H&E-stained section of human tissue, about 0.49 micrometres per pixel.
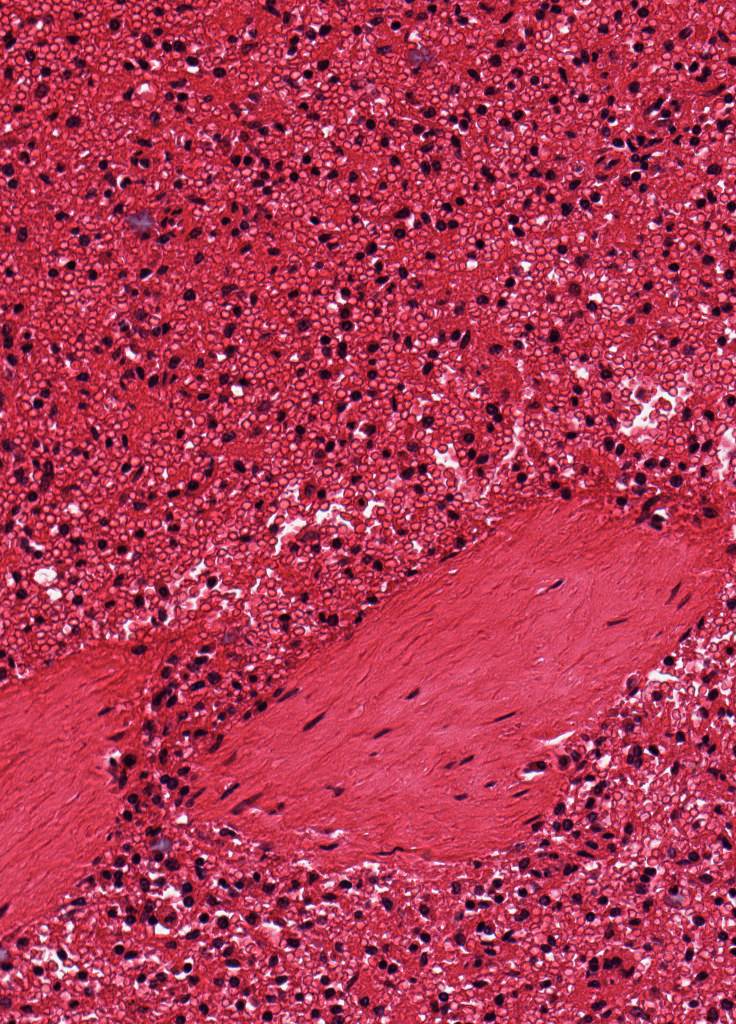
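Spleen, H&E section. First, most of the field is filled with densely packed red blood cells. Second, small round dark-staining nuclei lie scattered among them throughout. Third, in the fibrous band, the fibres are wavy and run along the band's long axis, and its nuclei are sparse, elongated and spindle-shaped.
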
